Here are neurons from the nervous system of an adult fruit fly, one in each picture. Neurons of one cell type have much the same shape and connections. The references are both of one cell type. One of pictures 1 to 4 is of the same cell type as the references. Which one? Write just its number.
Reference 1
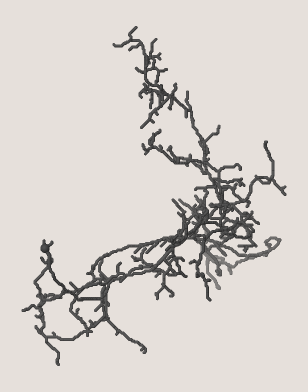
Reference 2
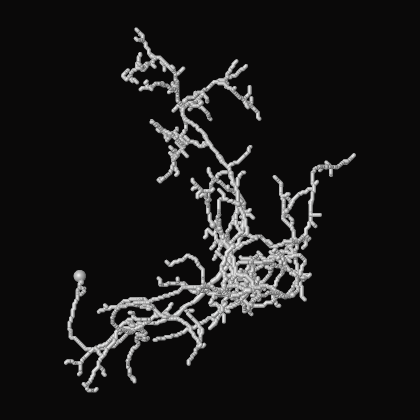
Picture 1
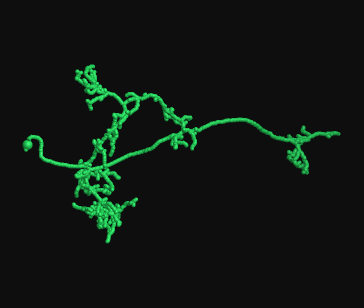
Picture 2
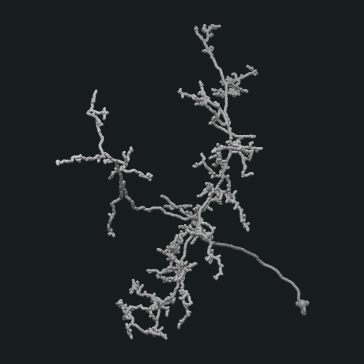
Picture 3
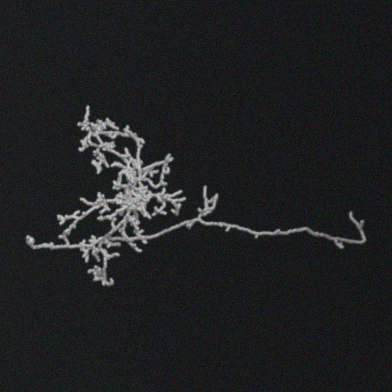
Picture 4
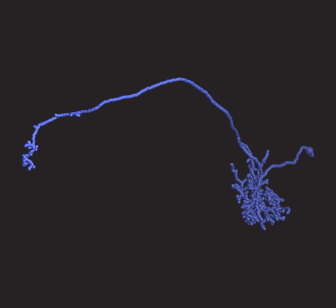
3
